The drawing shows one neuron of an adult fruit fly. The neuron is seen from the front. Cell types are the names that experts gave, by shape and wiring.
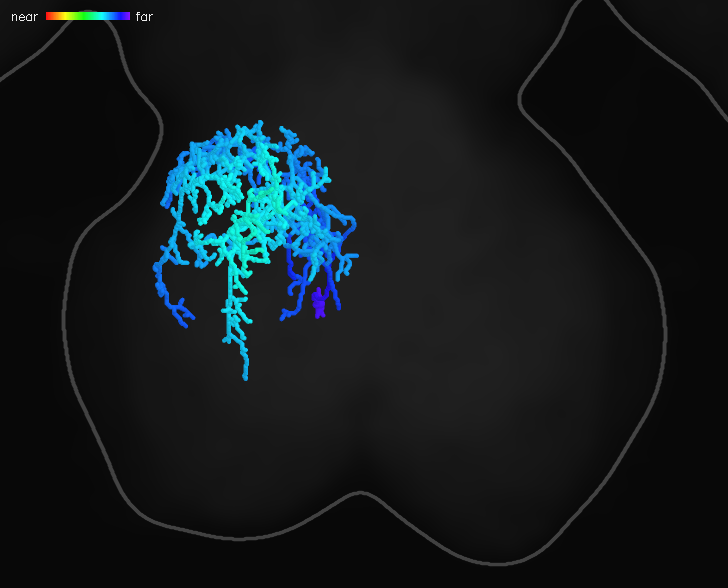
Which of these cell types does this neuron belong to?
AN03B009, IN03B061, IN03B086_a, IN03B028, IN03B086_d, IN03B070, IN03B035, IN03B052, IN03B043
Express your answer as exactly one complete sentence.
The cell type held by this neuron is IN03B035.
